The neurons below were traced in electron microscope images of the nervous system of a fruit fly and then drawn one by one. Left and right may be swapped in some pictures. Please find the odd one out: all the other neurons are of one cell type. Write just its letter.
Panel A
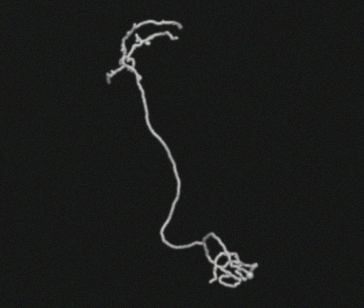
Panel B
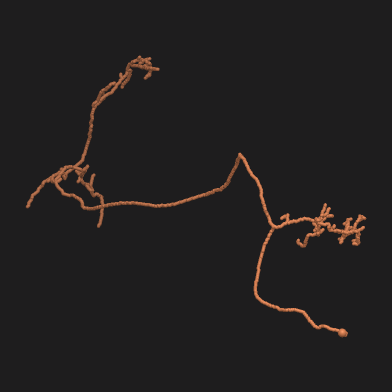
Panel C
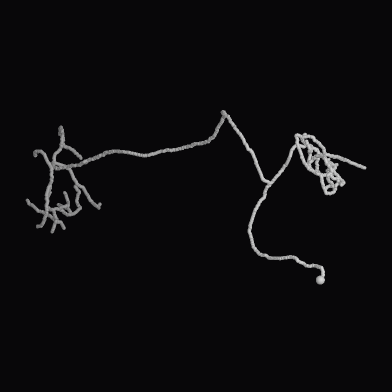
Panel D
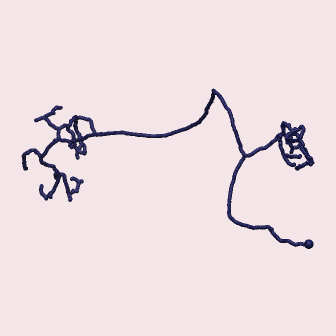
B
